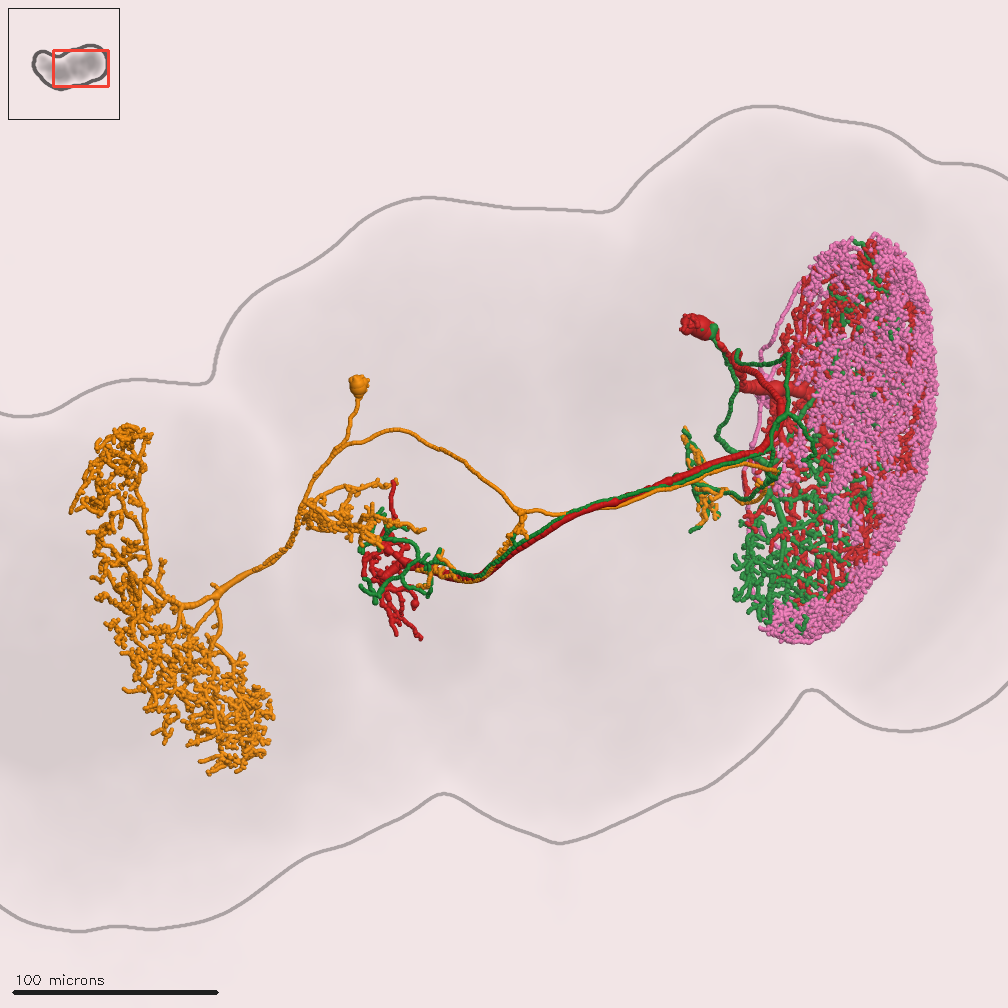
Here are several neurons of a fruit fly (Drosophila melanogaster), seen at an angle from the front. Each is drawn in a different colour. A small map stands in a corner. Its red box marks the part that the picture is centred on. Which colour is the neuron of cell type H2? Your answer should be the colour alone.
red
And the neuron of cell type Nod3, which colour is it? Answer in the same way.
green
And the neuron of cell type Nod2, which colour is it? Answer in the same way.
orange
